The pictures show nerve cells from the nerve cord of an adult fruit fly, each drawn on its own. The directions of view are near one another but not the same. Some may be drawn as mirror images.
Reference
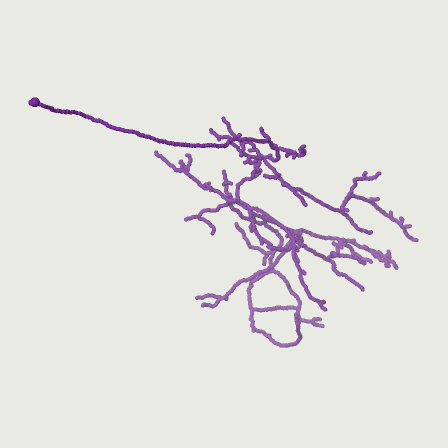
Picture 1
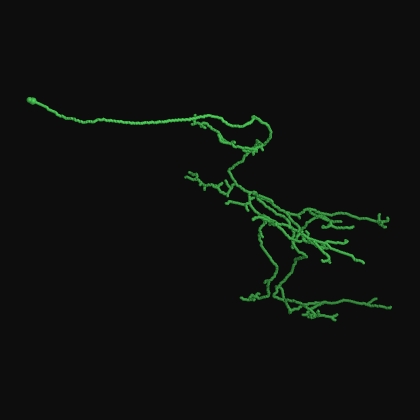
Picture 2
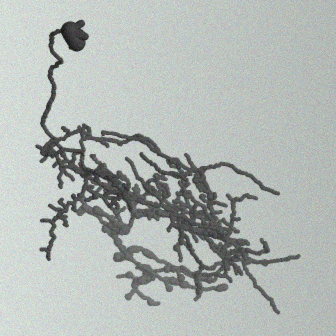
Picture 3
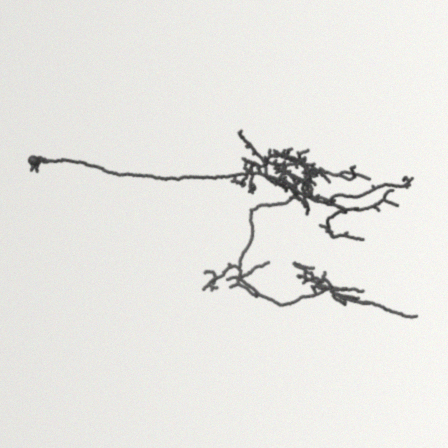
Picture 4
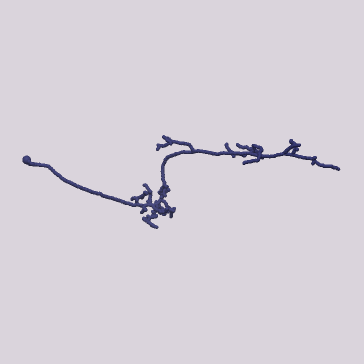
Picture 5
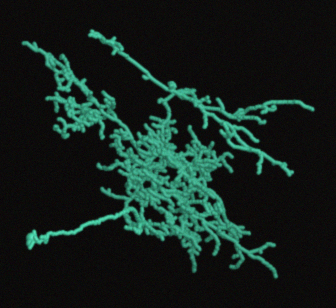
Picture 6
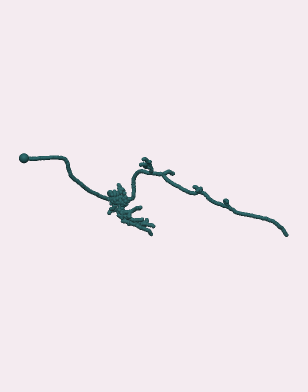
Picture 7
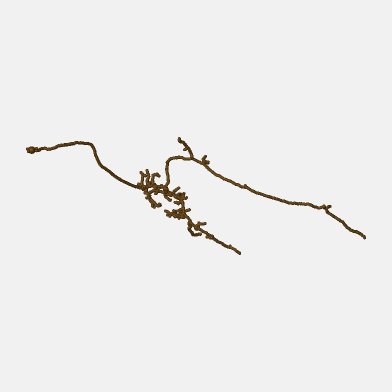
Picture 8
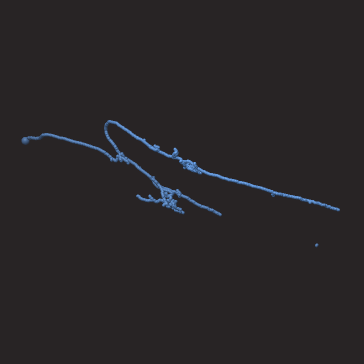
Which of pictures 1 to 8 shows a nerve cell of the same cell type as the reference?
1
